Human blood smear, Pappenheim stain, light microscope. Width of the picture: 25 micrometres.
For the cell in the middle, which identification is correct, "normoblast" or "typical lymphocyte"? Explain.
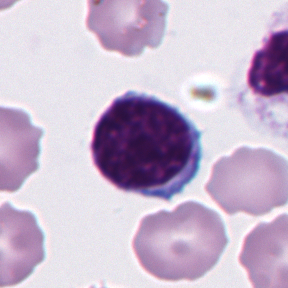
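It's a typical lymphocyte. The cell is about 9 micrometres across with a smooth, round outline and no surface projections, and its round nucleus, about 8 micrometres across, takes up about 80% of the cell's area with no indentation, cleft or lobes. Its chromatin is dense and coarsely clumped. The cytoplasm appears only as a narrow crescent along the lower right edge, and that crescent is the place to check.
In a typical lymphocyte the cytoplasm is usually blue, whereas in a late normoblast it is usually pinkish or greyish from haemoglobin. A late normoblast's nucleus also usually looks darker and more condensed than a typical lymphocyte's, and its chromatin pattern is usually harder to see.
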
